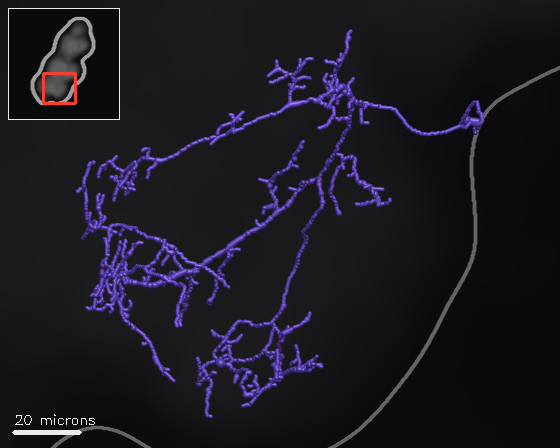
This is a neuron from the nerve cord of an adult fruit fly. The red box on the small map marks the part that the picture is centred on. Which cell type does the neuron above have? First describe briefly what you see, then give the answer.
From left to right in the picture it spans about 120 microns. The picture shows dozens of branch ends. This is a nerve-cord intrinsic neuron. It is of cell type IN03A069.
